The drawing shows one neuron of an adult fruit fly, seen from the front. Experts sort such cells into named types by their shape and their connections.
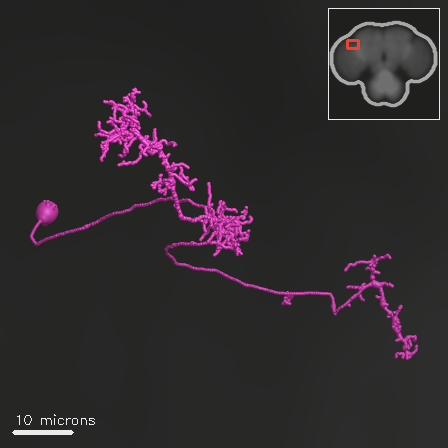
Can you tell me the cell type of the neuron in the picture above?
T2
